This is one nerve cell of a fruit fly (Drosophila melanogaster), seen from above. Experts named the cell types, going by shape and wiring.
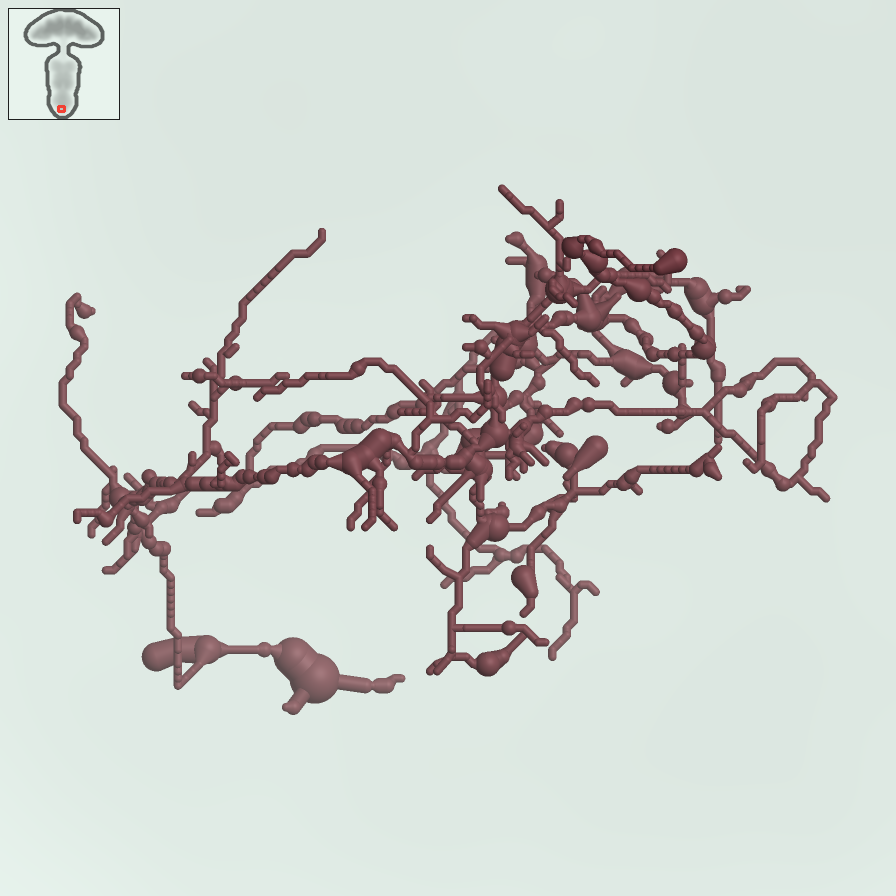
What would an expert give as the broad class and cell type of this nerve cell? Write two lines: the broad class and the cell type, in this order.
nerve-cord intrinsic neuron
INXXX448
